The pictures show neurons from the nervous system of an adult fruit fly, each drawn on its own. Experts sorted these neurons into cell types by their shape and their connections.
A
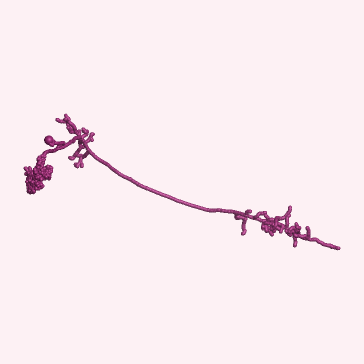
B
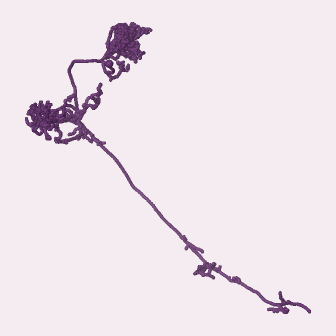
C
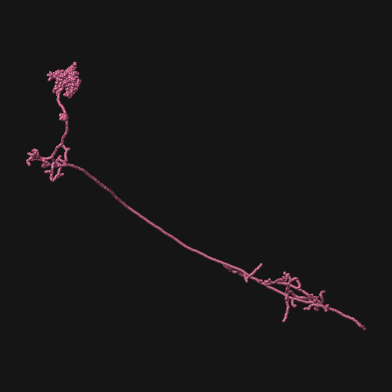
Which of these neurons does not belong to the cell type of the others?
B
